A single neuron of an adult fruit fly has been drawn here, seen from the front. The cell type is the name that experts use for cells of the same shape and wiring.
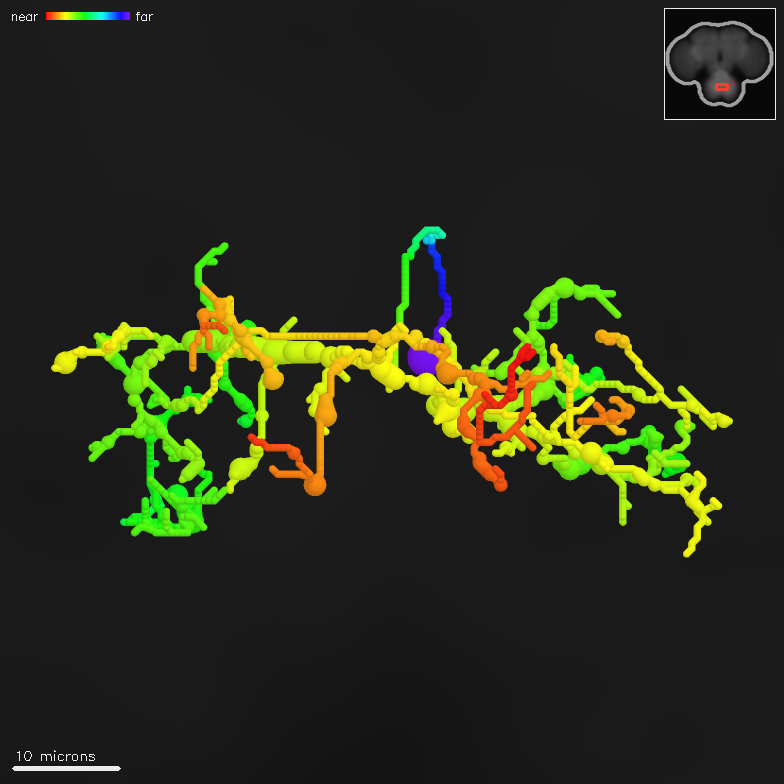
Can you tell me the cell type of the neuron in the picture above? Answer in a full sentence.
The cell type is IN00A067.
